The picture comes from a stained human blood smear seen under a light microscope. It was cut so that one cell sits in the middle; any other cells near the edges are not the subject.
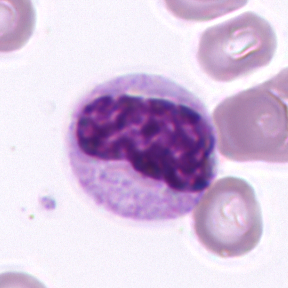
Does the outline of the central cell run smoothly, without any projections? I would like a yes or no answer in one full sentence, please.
Yes, the cell does have a smooth edge free of projections, blebs or tags.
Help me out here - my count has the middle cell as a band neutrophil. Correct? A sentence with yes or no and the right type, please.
No, it is not a band neutrophil that sits at the centre but a metamyelocyte.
